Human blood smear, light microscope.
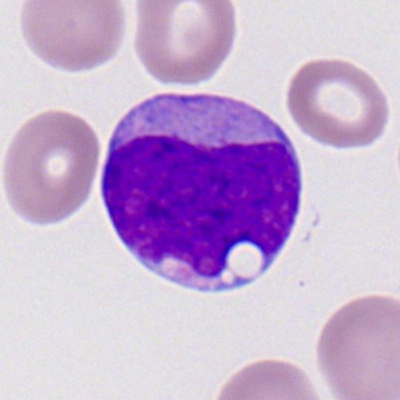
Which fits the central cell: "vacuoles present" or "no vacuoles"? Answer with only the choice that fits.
Vacuoles present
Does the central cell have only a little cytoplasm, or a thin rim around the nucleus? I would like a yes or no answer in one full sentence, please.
Yes, the nucleus occupies most of the cell, leaving scant cytoplasm.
